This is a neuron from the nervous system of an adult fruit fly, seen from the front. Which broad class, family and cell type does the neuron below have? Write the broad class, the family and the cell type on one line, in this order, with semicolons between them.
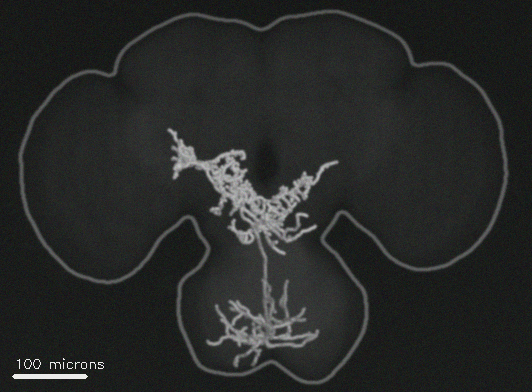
descending neuron; DNde; DNde001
